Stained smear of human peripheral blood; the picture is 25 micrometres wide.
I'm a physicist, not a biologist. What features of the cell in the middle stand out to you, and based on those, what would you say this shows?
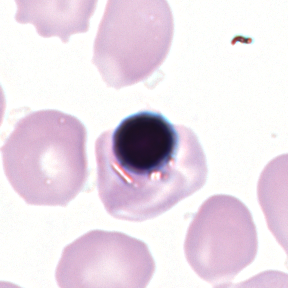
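Almost uniformly very dark purple, the nucleus shows no chromatin pattern and sits off-centre in the upper part of the cell. The cytoplasm is pink, the same shade as the neighbouring red-staining cells, and shows no granules. Identification: normoblast.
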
